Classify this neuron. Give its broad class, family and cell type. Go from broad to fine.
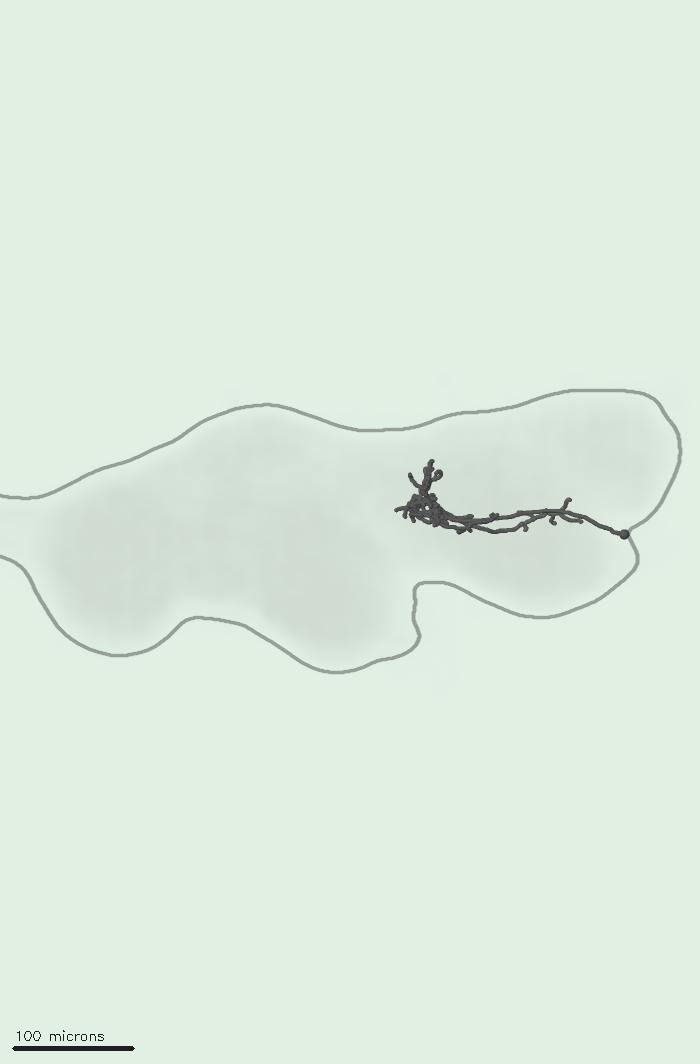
nerve-cord intrinsic neuron; hemilineage 12B; IN12B066_c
